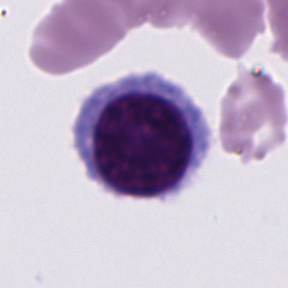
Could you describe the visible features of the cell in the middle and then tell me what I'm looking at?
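The nucleus shows neither indentation nor lobes, and its chromatin stains dark purple throughout. The cytoplasm contains no distinct granules and no vacuoles. The cell is a hairy cell.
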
